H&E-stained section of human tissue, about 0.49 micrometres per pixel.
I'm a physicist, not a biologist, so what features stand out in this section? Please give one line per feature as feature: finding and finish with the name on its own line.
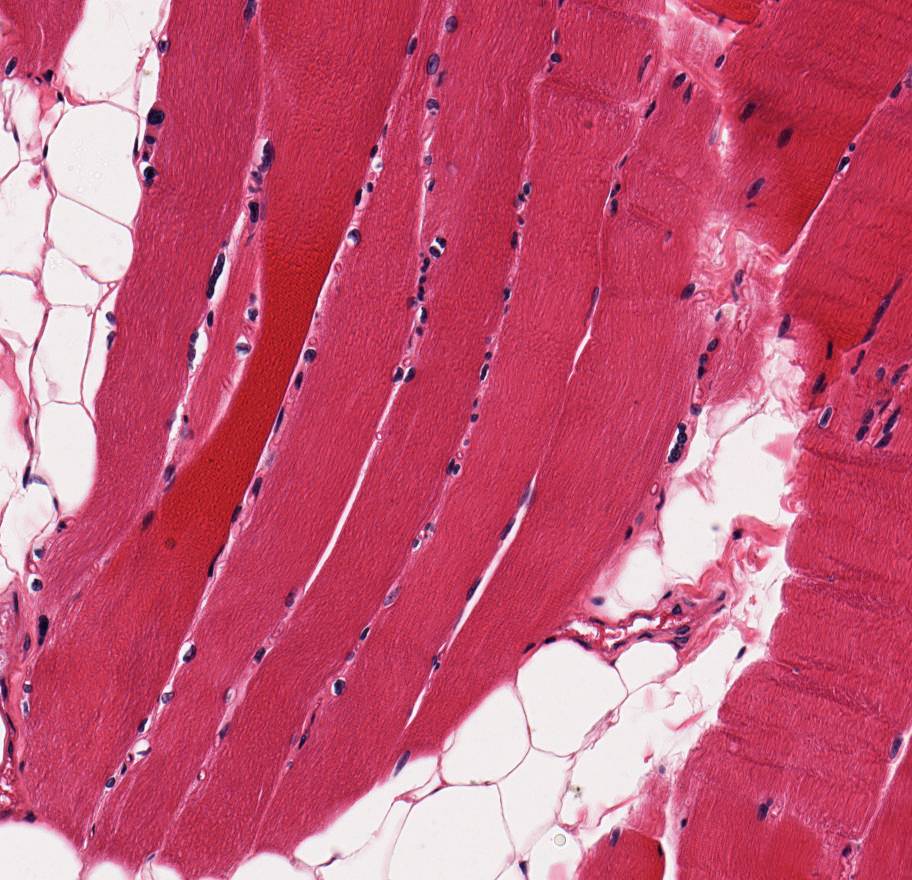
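Nuclei: flattened, elongated, at fibre edges, not central
Striations: fine, crossing the fibres, clearest in fibres at the right edge
Cytoplasm: strongly eosinophilic, deep pink-red
Adipocytes: empty clear spaces, thin membranes, along left edge and lower middle
Name: skeletal muscle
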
